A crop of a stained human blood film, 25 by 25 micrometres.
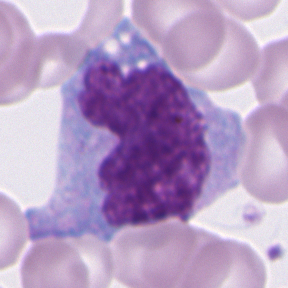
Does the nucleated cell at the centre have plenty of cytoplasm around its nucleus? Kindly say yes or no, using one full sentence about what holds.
Yes, abundant cytoplasm encircles the nucleus of the cell.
